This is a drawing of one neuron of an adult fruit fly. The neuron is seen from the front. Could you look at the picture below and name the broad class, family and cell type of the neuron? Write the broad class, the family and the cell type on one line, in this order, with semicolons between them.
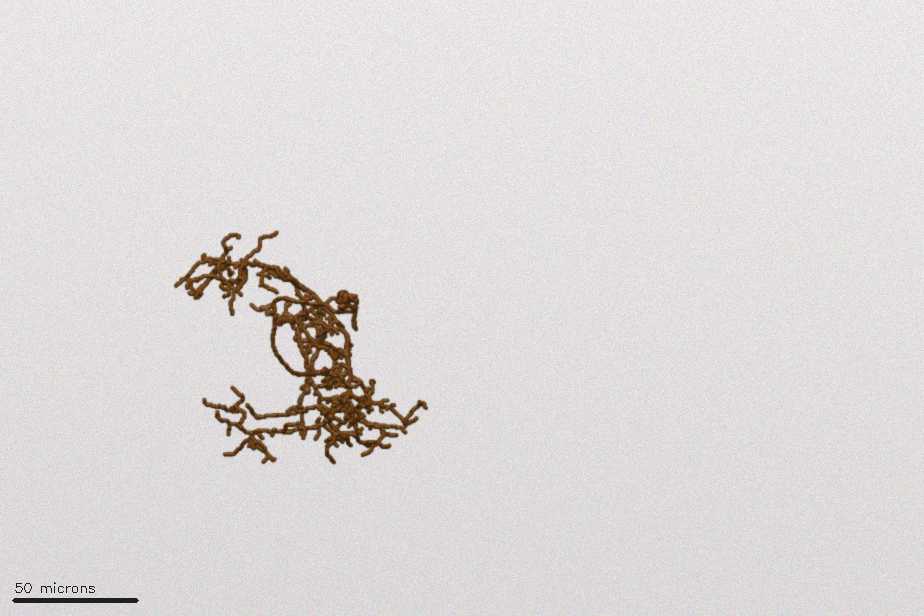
nerve-cord intrinsic neuron; hemilineage 16B; IN16B037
